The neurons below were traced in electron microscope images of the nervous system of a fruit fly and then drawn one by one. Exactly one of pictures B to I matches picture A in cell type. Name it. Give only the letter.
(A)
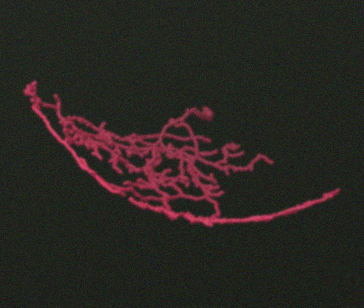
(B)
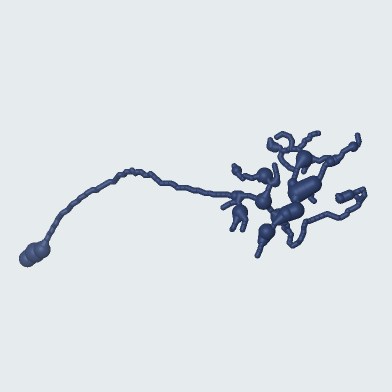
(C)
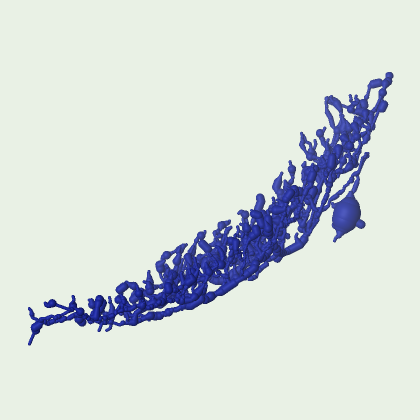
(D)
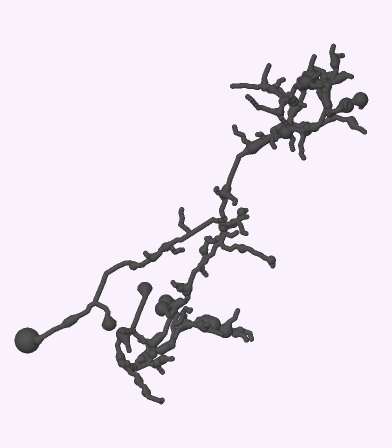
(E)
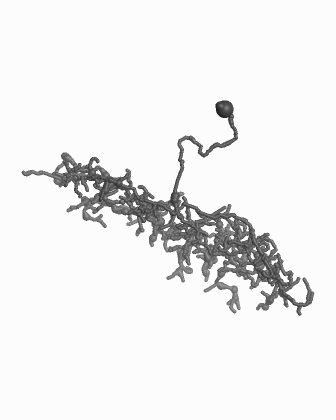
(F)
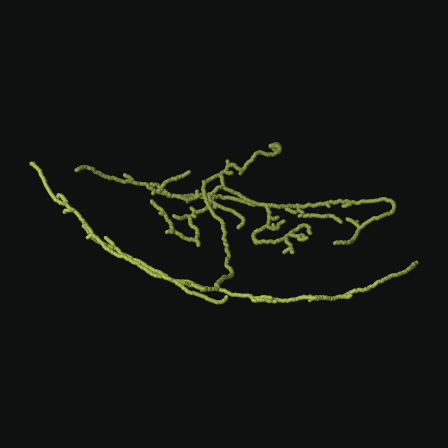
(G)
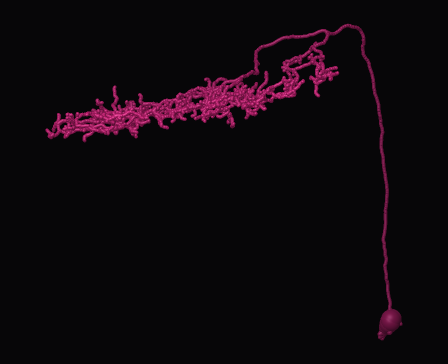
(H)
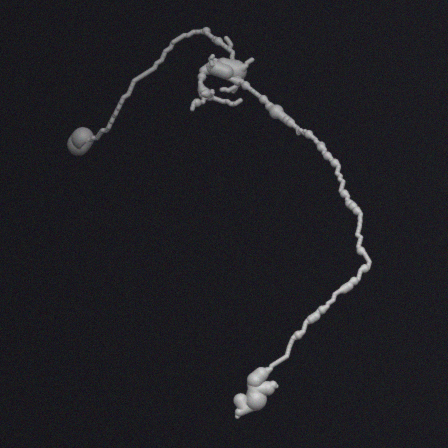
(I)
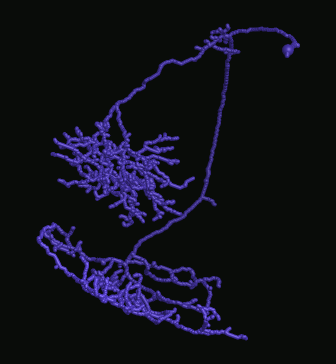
F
